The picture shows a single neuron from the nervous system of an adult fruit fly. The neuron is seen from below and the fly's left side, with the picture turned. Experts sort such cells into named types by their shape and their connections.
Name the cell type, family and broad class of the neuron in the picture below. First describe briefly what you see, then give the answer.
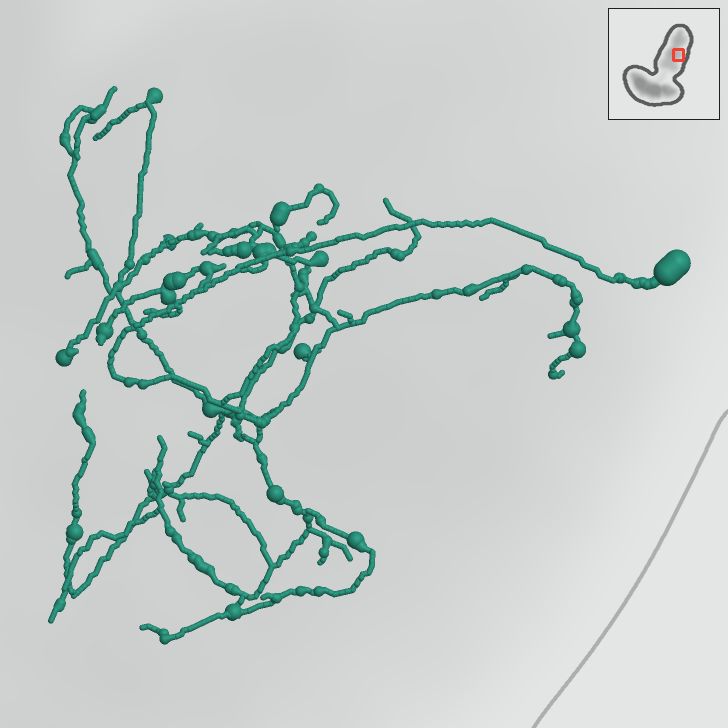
It lies in the nerve cord. The cell body is on the right of the picture. Dozens of branch ends can be seen. Its cell type is IN01B080. The family is hemilineage 01B. This is a nerve-cord intrinsic neuron.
